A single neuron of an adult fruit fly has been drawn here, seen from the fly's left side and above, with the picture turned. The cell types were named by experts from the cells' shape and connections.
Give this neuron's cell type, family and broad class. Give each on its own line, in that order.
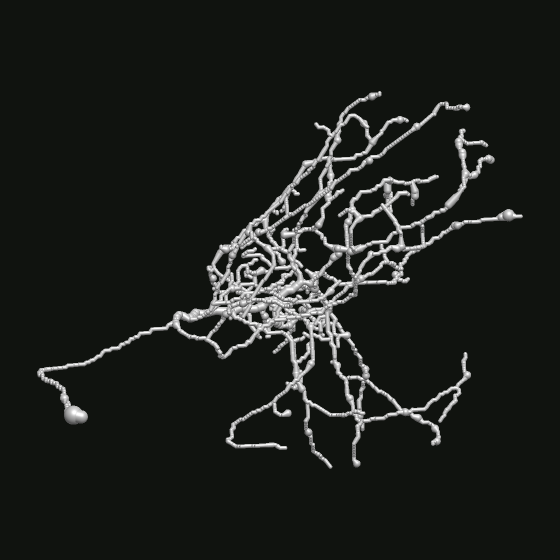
PVLP111
hemilineage VPNp&v1_posterior
central-brain intrinsic neuron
